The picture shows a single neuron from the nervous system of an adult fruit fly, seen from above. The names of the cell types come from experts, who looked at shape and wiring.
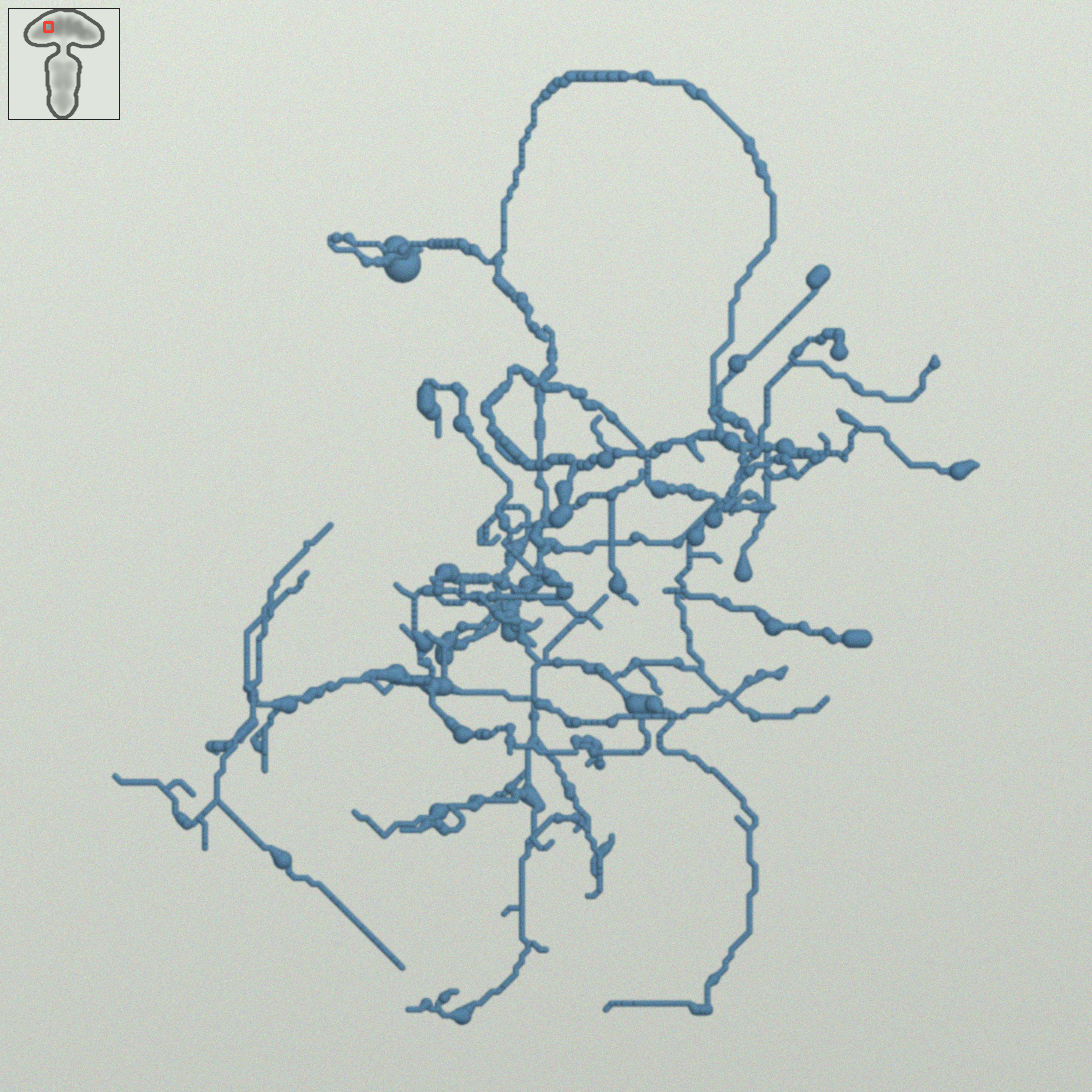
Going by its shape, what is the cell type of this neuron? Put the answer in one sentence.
The cell type is CB2522.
